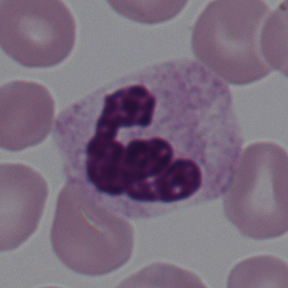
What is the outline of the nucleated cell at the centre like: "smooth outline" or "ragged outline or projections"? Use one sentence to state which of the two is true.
It is a smooth edge that this cell shows.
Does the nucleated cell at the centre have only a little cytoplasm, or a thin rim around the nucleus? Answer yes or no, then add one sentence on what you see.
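No. The cytoplasm is plentiful and pale pinkish-grey.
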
